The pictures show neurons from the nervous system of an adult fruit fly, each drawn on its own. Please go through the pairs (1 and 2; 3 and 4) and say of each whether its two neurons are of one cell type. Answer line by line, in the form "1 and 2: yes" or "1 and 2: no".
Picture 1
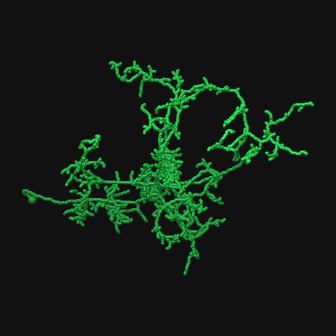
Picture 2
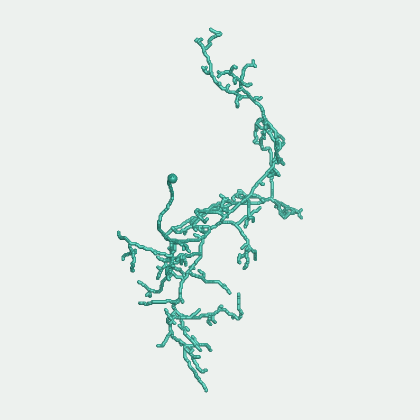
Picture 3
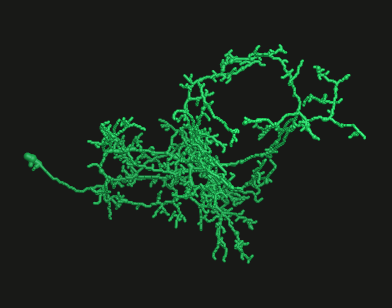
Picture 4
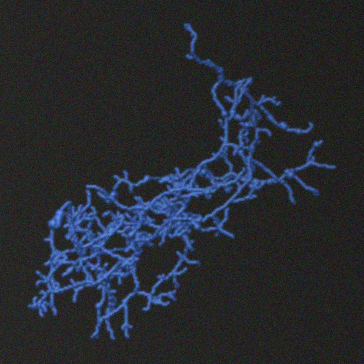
1 and 2: no
3 and 4: yes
